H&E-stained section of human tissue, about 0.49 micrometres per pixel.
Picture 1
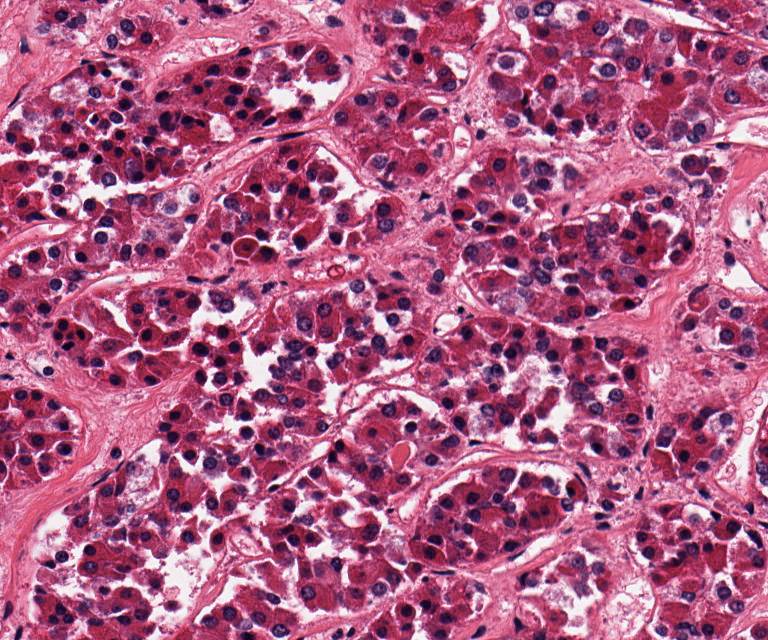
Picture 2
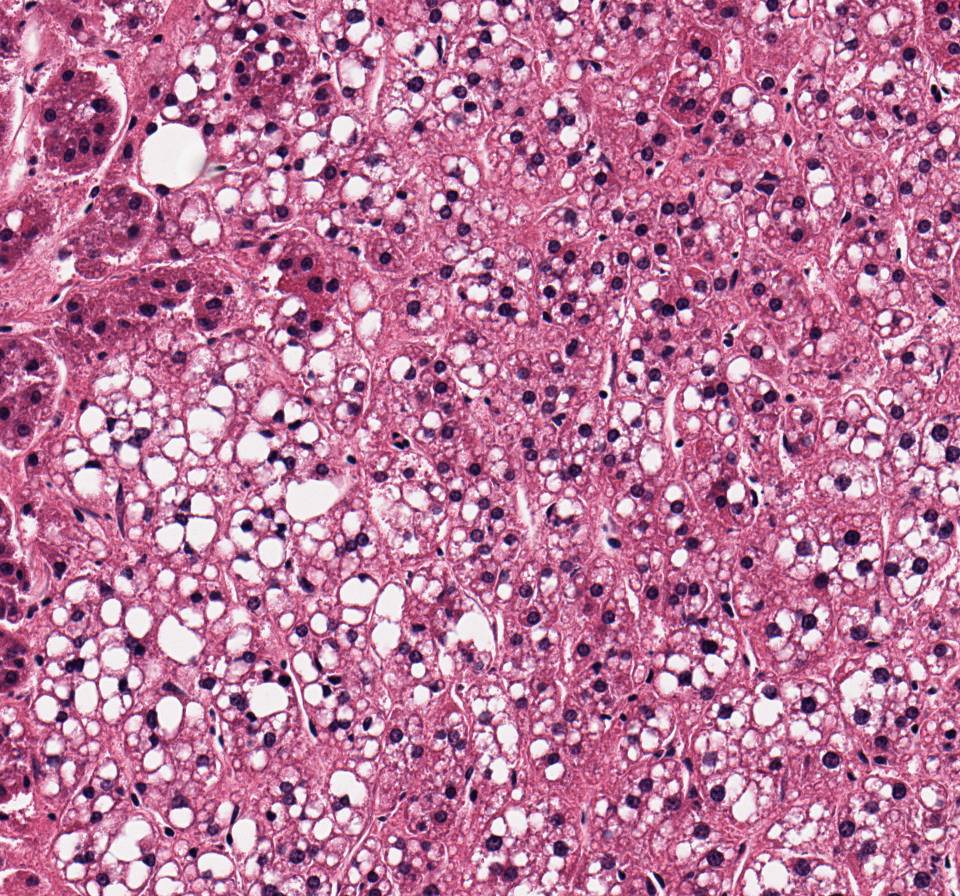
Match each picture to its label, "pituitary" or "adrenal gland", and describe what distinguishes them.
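Your first picture is the pituitary, and the second is the adrenal gland. Both show cells in nests separated by thin septa, with round dark nuclei, mostly one per cell. Now look at the cytoplasm. In the pituitary, scattered cells are paler, greyish-purple and bubbly rather than the usual deep pink. In the adrenal gland, follow the clear vacuoles: the largest are most numerous at the lower left, while some groups at the left edge have dense pink cytoplasm with few or none. Notice too that the adrenal cells also form short cords, while the pituitary septa carry flattened, dark, elongated nuclei lining thin-walled spaces between the nests.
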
